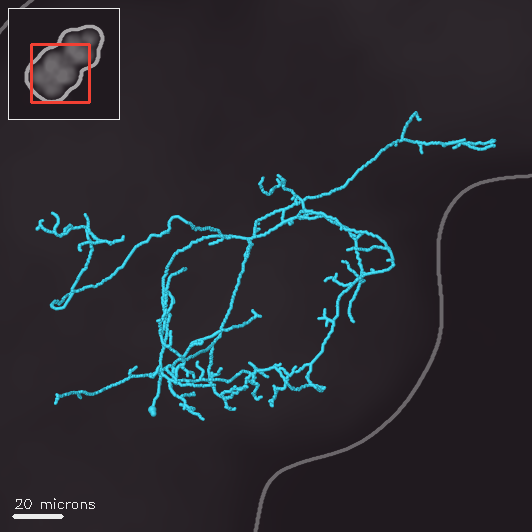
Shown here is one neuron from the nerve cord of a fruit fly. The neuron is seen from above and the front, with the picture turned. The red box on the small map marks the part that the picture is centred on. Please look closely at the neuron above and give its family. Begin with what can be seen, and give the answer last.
By the scale bar it is about 190 microns wide in this view. The picture shows dozens of branch ends. This is a nerve-cord intrinsic neuron. Its family is hemilineage 05B.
